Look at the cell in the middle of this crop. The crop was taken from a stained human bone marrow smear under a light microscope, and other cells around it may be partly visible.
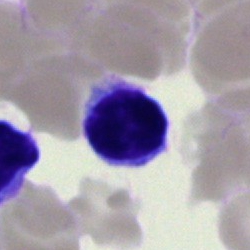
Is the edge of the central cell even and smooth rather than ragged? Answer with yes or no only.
Yes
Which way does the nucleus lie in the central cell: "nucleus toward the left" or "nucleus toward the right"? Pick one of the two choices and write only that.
Nucleus toward the right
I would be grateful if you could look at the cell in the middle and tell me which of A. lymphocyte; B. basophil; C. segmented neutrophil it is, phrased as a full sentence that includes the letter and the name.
Option A correctly names the cell in the middle as a lymphocyte.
